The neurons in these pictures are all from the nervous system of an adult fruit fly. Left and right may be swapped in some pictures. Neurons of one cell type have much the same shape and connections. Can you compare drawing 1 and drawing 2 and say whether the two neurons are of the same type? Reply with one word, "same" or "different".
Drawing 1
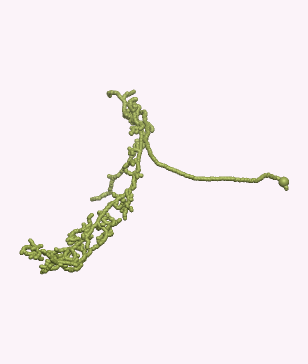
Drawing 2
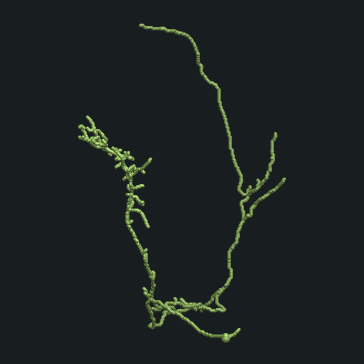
same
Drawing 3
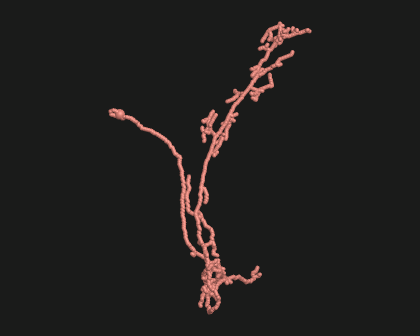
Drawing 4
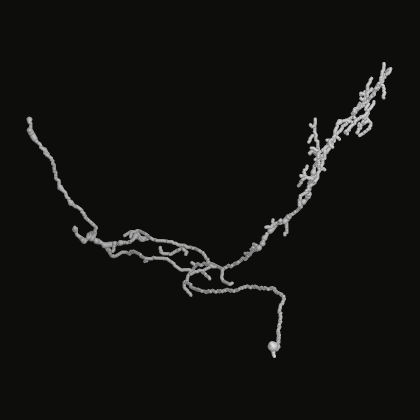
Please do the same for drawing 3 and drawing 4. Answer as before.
same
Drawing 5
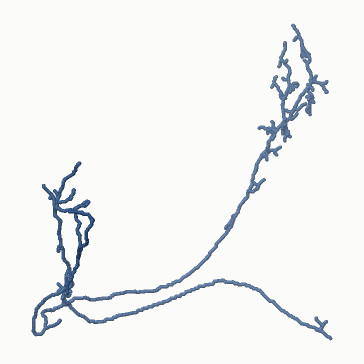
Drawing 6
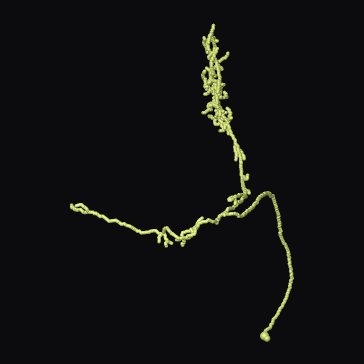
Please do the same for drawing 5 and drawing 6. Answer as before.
same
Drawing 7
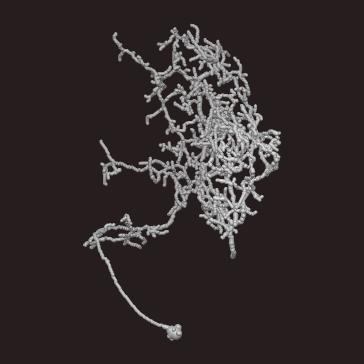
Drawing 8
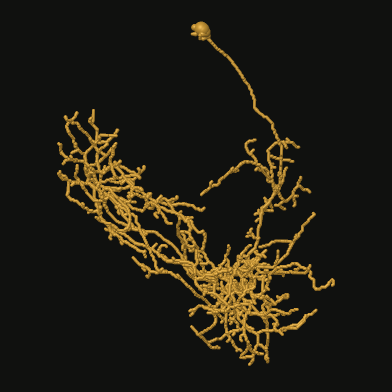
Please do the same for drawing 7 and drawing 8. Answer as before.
same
